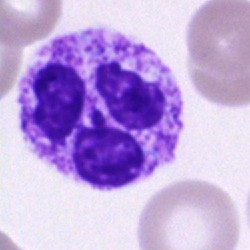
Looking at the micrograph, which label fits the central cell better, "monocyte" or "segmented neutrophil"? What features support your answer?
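This is a segmented neutrophil, not a monocyte. Its nucleus is in lobes, with dark purple, dense chromatin and no visible nucleoli.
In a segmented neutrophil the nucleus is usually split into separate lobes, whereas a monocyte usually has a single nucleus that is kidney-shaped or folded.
Between the many coarse purple granules, the cytoplasm is pale pinkish-lilac.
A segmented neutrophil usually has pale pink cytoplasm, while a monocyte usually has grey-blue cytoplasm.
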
